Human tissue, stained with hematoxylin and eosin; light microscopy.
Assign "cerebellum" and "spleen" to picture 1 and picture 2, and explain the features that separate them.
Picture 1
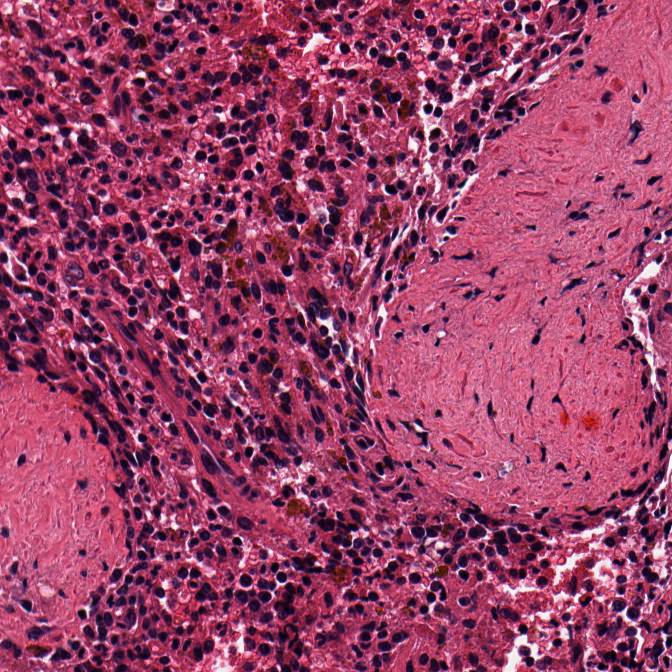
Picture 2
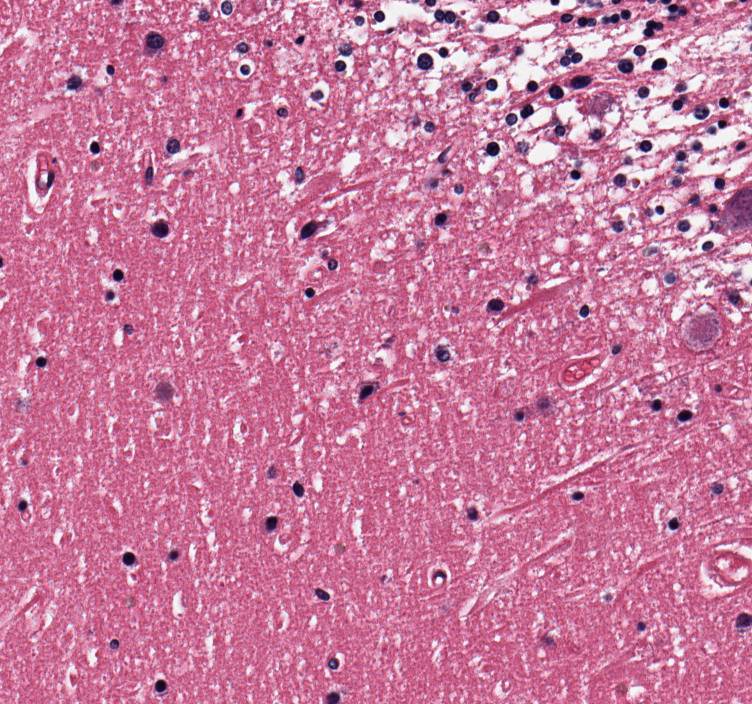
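Here the spleen is picture 1, the cerebellum picture 2. Dense sheets of cells with round to oval dark nuclei and scant cytoplasm fill the left and centre, around paler pink nodules. Those nodules hold few nuclei, mostly slender and spindle-shaped; a band of elongated spindle-shaped nuclei runs diagonally along the left border of the large right nodule. The cerebellum is mostly a uniform pink, finely fibrillary background with widely scattered small nuclei. The top right corner turns paler and vacuolated, with many more nuclei than elsewhere, small, round and dark, many in clear halos. Across the lower right half, thin pink fibre bundles run diagonally from lower left to upper right.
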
